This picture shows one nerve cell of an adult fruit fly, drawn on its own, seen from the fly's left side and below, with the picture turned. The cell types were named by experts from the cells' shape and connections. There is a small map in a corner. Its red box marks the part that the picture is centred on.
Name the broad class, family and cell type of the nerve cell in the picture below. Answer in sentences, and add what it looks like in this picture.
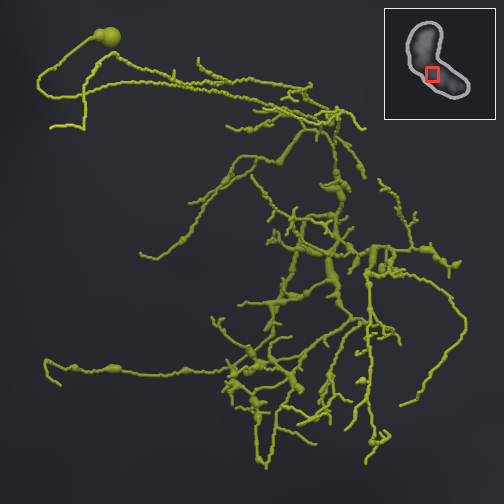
Its broad class is nerve-cord intrinsic neuron. Its family is hemilineage 08A. Its cell type is IN08A026. Its cell body lies at the upper left of the picture. The picture shows dozens of branch ends.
